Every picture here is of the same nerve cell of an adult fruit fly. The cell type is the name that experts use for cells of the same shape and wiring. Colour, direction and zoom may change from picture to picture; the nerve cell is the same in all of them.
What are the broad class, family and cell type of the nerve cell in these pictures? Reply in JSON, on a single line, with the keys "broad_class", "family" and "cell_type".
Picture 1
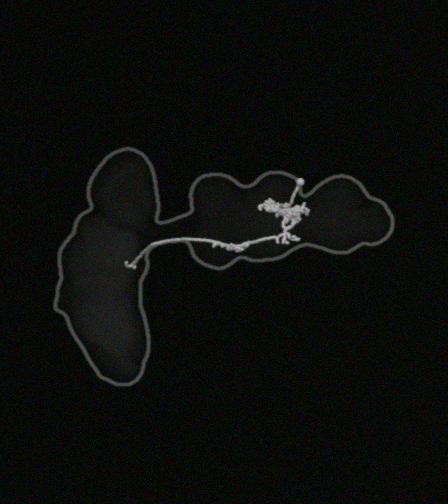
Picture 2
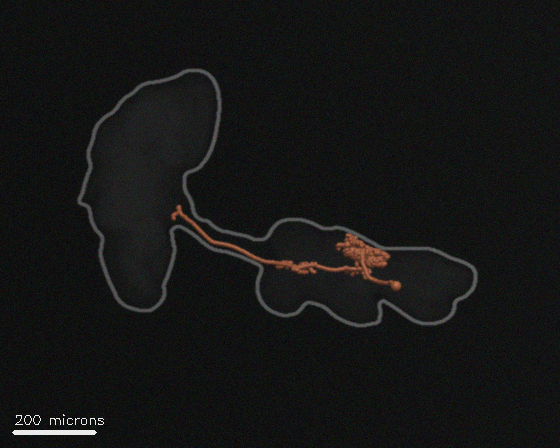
{"broad_class": "ascending neuron", "family": "hemilineage 06A", "cell_type": "AN06A010"}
